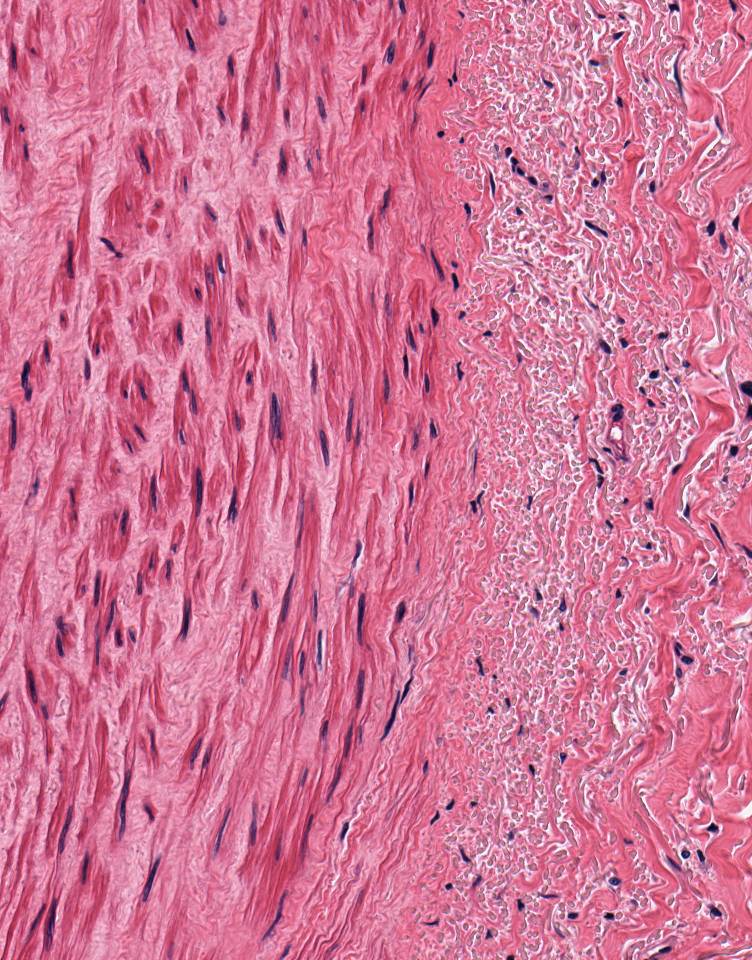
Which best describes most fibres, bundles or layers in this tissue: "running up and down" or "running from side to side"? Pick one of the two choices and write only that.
Running up and down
